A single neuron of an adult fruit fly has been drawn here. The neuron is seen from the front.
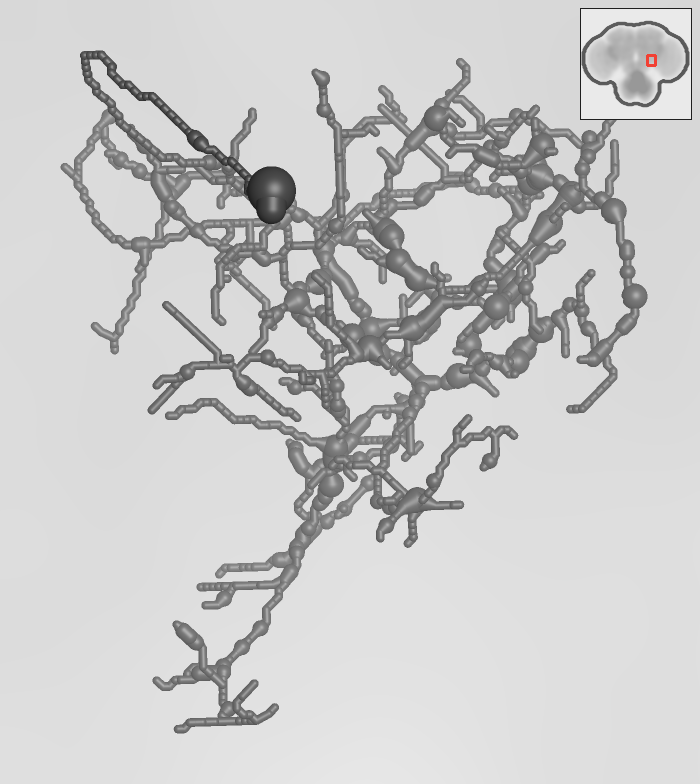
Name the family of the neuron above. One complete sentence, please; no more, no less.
By family, this neuron is grouped as hemilineage WEDa2.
